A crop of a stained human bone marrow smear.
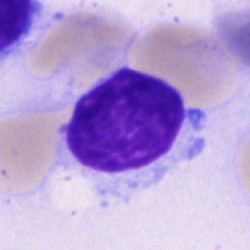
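Lymphocyte, central cell, bone marrow smear. Nucleus fills most of the cell; cytoplasm only a scant rim. Chromatin dark purple, coarsely mottled with paler streaks. No distinct nucleoli. Lower-right cytoplasmic edge ragged, with small bluish fragments.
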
